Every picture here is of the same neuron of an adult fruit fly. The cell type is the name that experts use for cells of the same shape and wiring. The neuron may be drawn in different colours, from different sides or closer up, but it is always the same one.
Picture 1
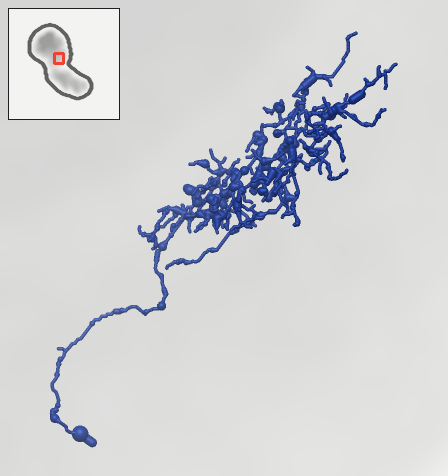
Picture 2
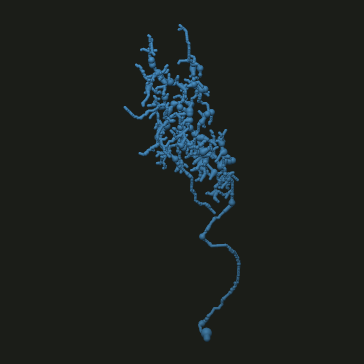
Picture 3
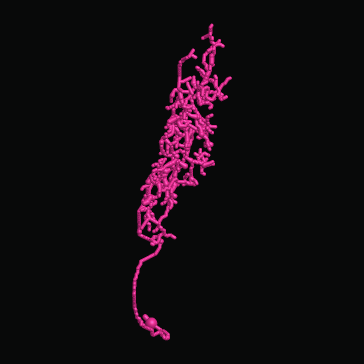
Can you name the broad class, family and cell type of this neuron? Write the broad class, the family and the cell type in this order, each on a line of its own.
optic-lobe intrinsic neuron
LPi
LPi3a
